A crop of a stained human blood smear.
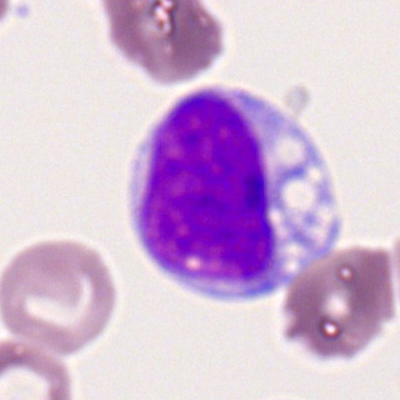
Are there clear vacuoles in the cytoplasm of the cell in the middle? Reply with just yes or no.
Yes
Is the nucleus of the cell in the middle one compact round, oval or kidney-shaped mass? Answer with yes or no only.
Yes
